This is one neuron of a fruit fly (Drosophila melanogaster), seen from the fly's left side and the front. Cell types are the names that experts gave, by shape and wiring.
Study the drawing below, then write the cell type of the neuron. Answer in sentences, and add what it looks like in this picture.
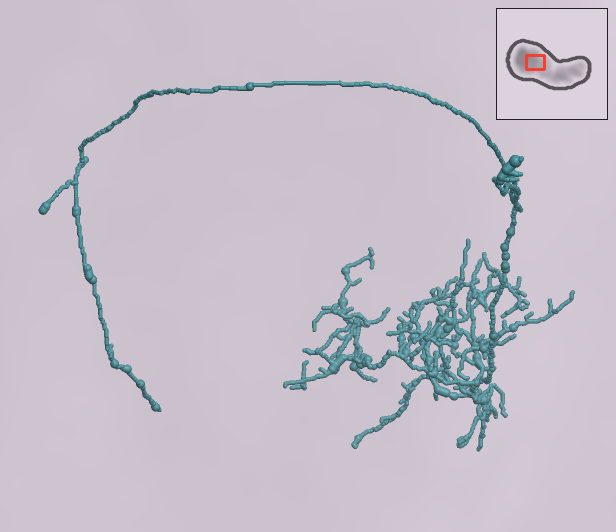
The cell type is WED038. This is a central-brain intrinsic neuron. The picture shows dozens of branch ends. In this view it is wider than it is tall.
